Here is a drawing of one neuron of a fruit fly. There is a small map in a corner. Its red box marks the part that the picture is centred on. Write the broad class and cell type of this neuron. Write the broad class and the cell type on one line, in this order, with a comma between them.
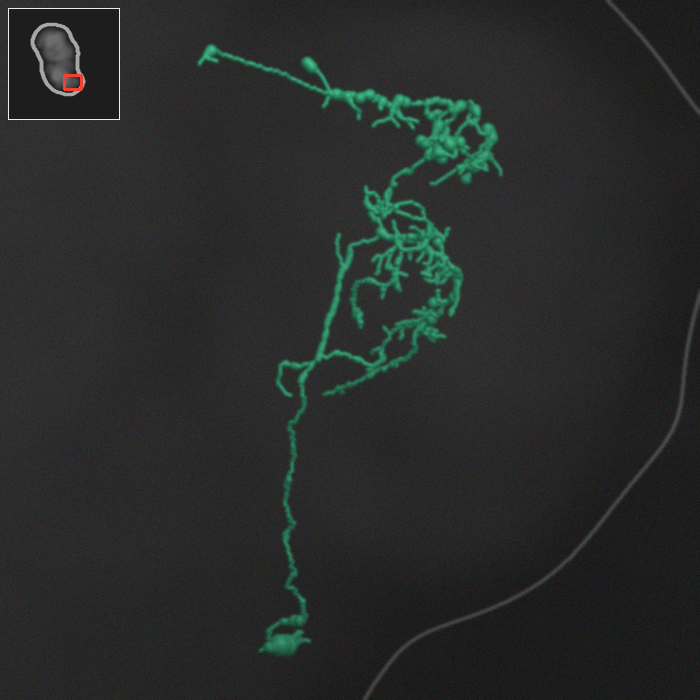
nerve-cord intrinsic neuron, INXXX426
